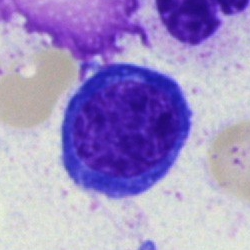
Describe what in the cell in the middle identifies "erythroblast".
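The chromatin is what fits best here: it's clumped into dark patches with paler areas between them.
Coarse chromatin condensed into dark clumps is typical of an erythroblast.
Otherwise the outline is round and smooth, and a rim of cytoplasm runs right round the nucleus. The part that sits less easily is the colour, because the cytoplasm here is deep blue.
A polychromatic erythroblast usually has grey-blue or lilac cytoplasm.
So the central cell doesn't show that grey-blue or lilac tint.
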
